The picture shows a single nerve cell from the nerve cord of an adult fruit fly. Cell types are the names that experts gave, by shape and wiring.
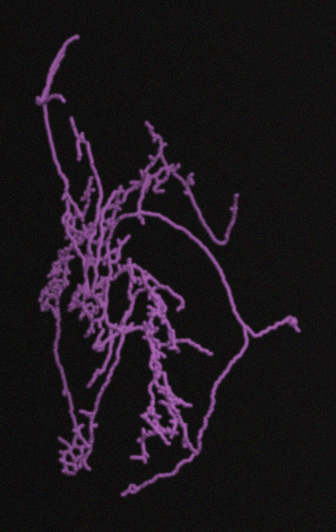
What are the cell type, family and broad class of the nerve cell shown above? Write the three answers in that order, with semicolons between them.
IN23B058; hemilineage 23B; nerve-cord intrinsic neuron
